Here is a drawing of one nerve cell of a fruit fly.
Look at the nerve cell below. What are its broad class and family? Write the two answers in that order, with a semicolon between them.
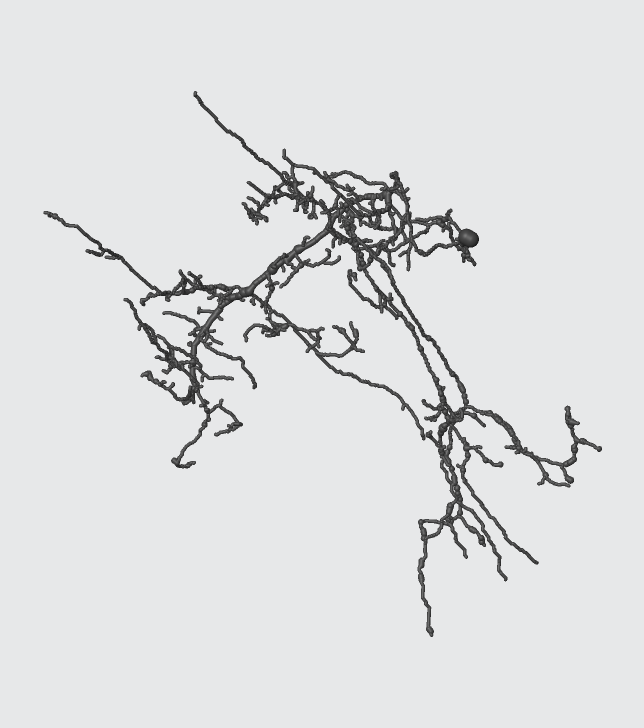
nerve-cord intrinsic neuron; hemilineage 03B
